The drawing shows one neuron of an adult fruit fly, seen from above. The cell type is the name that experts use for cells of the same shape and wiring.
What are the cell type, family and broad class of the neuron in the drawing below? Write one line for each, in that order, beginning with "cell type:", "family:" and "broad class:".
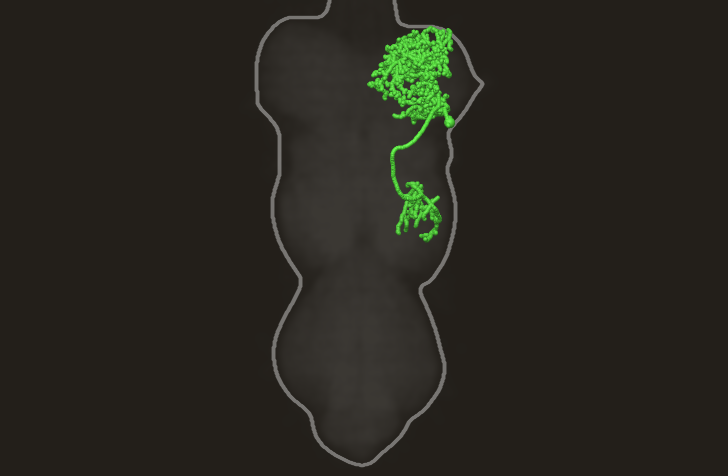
cell type: IN19A006
family: hemilineage 19A
broad class: nerve-cord intrinsic neuron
